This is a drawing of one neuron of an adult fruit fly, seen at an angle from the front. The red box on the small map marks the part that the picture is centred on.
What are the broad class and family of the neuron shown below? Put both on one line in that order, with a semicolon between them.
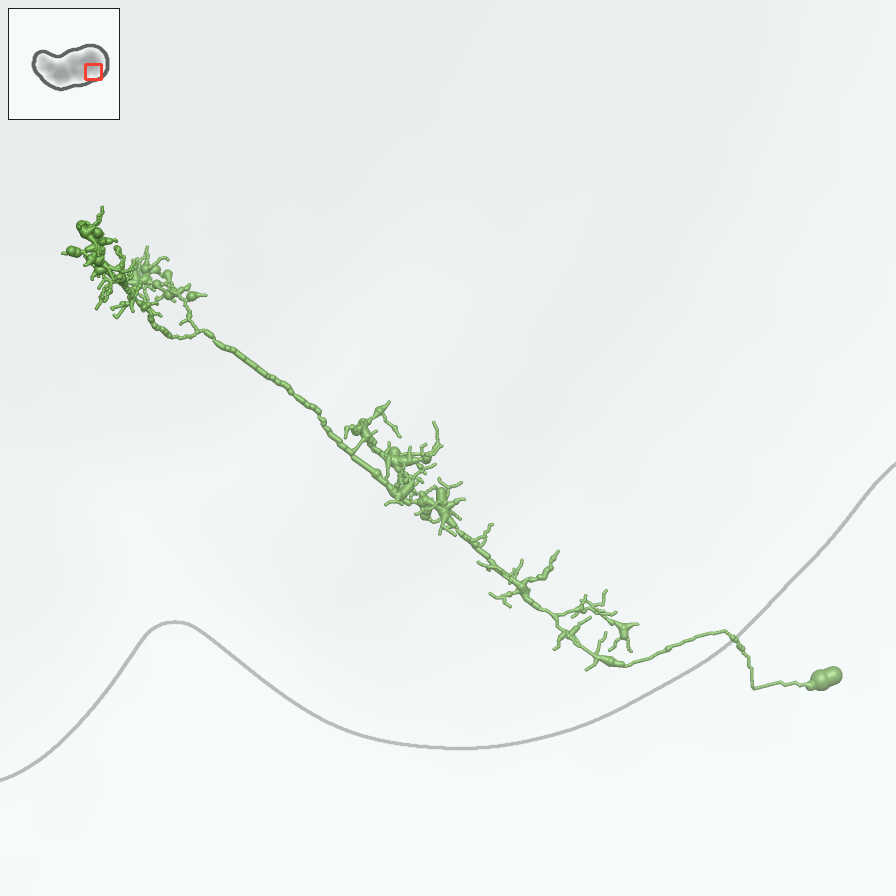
optic-lobe intrinsic neuron; TmY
